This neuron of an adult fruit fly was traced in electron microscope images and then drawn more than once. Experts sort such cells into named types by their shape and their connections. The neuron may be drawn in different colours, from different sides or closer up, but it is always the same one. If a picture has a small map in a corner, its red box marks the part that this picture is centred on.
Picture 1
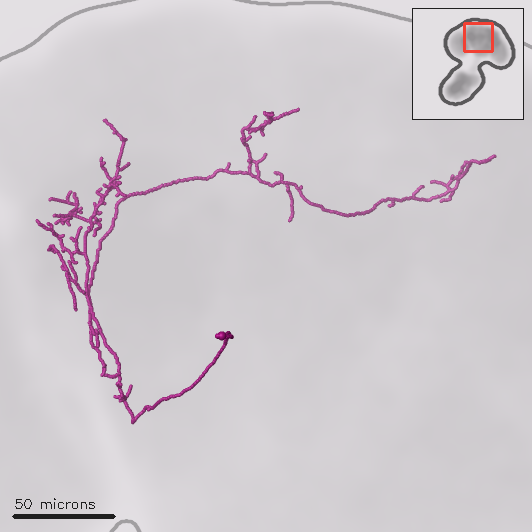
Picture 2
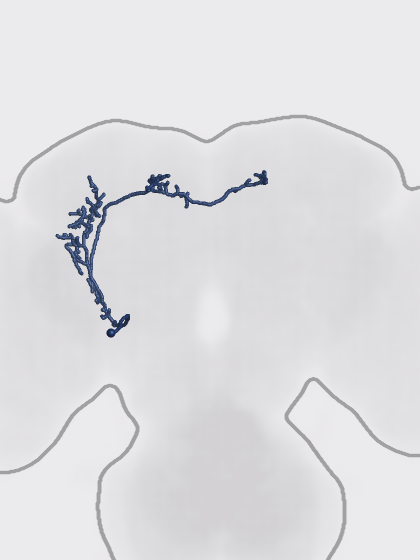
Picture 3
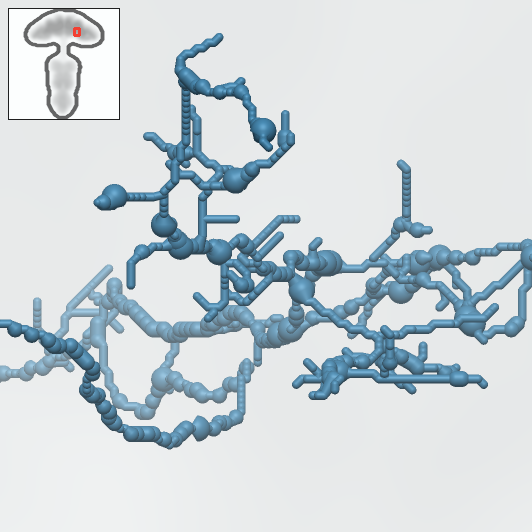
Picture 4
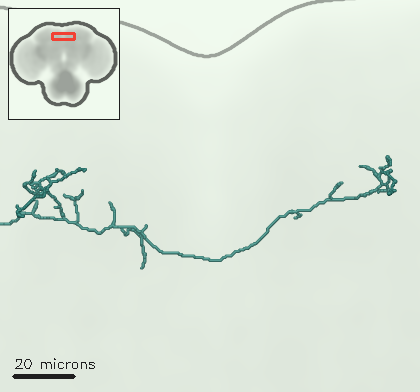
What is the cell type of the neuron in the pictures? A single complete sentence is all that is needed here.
On the level of cell type, this neuron is PLP028.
